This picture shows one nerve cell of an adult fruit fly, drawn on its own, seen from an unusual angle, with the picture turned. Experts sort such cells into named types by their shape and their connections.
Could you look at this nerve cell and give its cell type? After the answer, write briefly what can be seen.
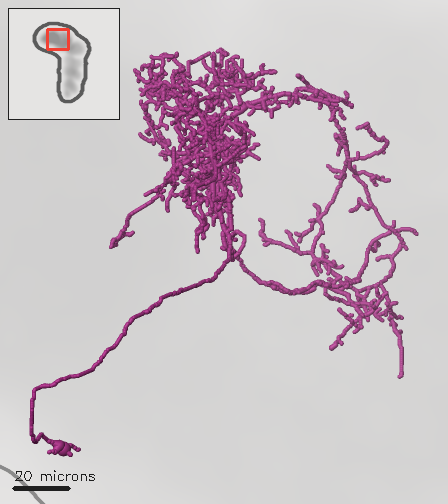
The cell type is VES048. Its broad class is central-brain intrinsic neuron. From top to bottom in the picture it spans about 150 microns. In this view it is about as wide as it is tall.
